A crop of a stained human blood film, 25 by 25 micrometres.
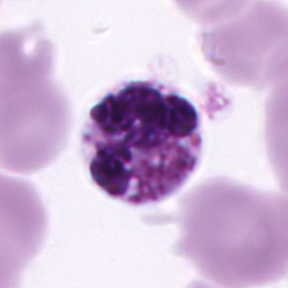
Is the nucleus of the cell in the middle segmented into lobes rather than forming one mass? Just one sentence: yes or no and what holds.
Yes, what this cell has is a nucleus split into segments.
